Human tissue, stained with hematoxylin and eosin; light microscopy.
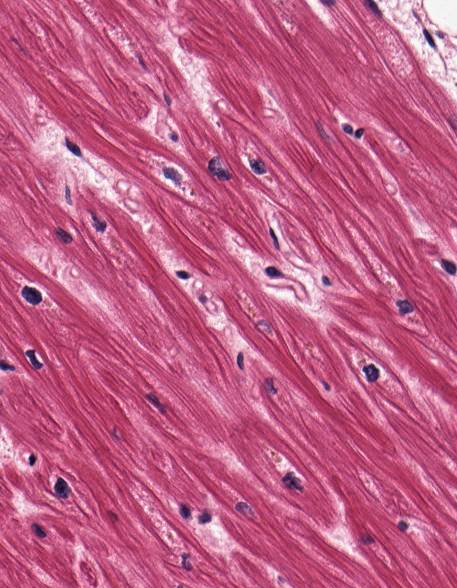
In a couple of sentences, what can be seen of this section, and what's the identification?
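Fibre cytoplasm deeply eosinophilic, with fine longitudinal myofibrillar striations. Many central nuclei have pale zones at their ends holding fine yellow-brown granules. Narrow pale spaces between fibres contain scattered small, dark, elongated nuclei. No fat cells in field. Atrial appendage of the heart.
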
